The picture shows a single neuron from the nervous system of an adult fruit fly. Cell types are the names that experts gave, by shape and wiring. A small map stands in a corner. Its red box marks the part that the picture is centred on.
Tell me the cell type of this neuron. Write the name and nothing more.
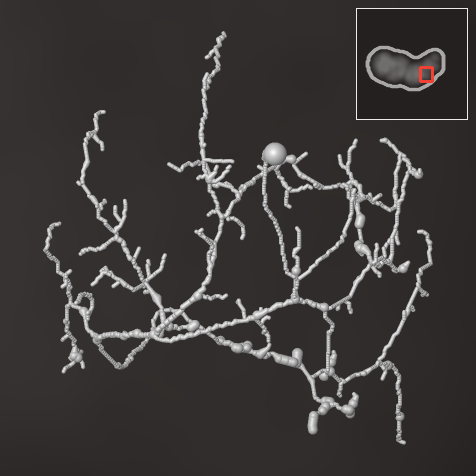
IN09A059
